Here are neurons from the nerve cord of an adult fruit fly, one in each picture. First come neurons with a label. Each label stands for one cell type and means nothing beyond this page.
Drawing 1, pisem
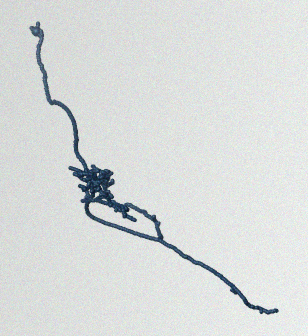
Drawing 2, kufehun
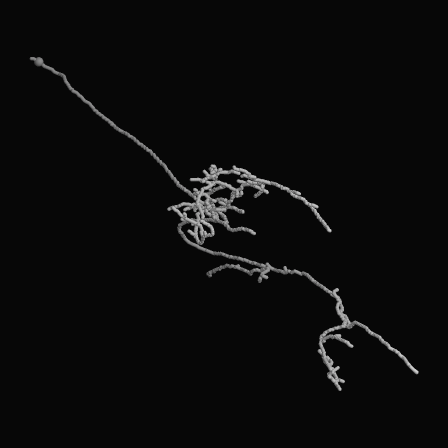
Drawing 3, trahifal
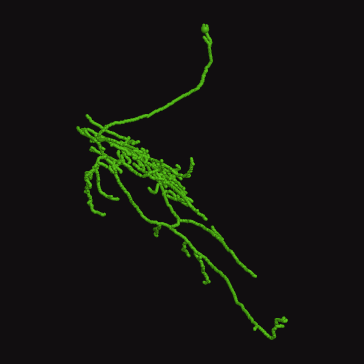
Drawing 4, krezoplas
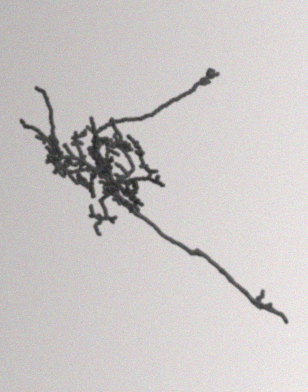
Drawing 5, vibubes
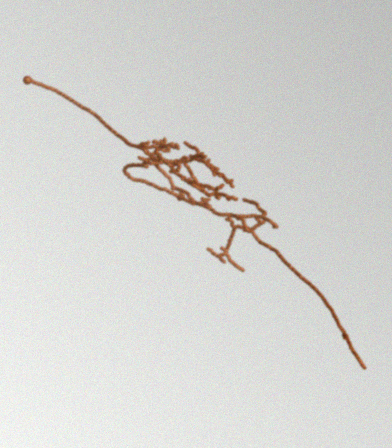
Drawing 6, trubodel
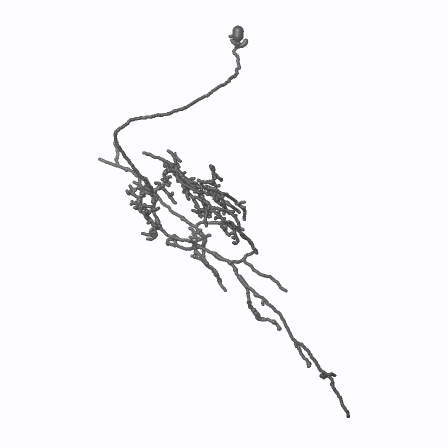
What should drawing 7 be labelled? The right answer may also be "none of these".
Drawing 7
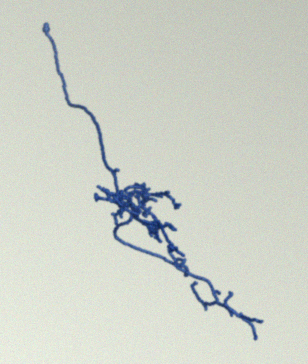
none of these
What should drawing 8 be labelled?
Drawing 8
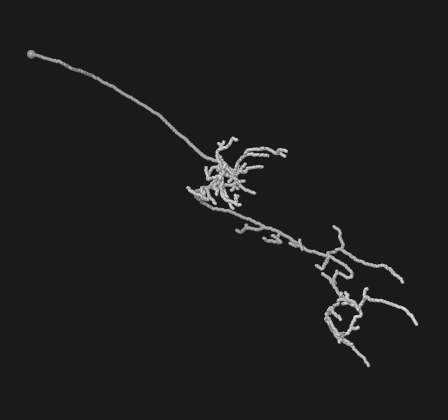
kufehun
